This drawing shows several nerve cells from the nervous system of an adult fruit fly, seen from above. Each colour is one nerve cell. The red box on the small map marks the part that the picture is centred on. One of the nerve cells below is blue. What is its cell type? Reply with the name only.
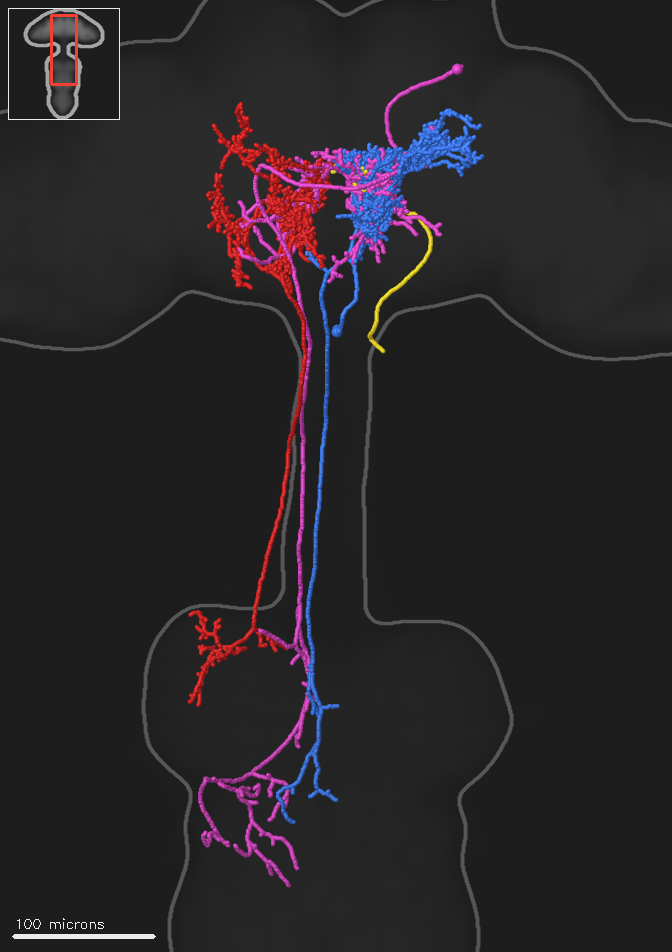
DNg84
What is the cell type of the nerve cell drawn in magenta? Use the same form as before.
DNg59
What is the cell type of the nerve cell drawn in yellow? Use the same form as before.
BM_Vt_PoOc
